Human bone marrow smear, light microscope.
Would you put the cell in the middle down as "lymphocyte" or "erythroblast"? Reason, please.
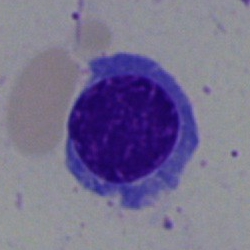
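That's an erythroblast. Look at the nucleus: dense, dark purple chromatin with small lighter pinkish flecks.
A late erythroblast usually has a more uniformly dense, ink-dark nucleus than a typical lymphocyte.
Otherwise the nucleus fills most of the cell, leaving a blue rim of cytoplasm thinnest on the left, and the outline is irregular and ragged, most of all along the bottom.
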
